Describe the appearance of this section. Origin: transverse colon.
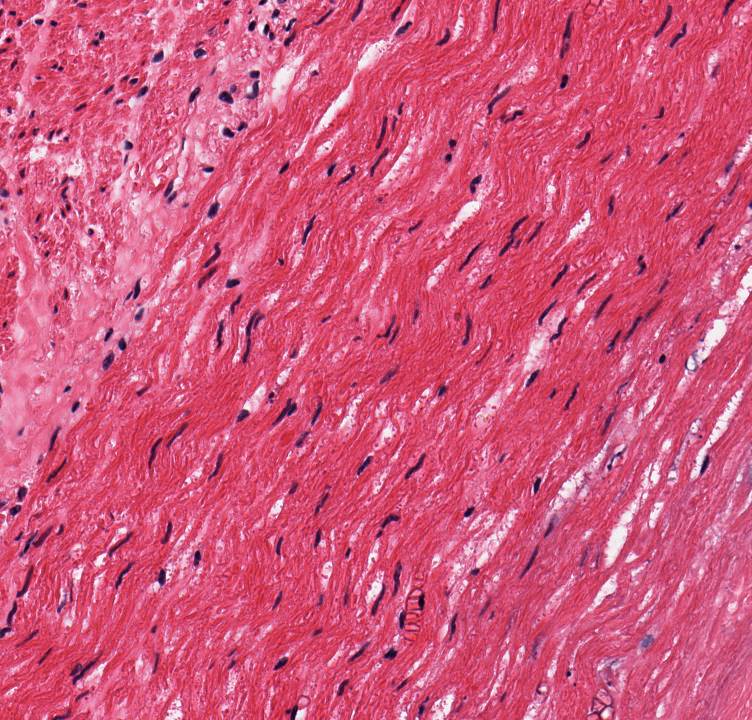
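Most of the field, I'd say, is densely packed, wavy, strongly eosinophilic fibres running in parallel. Their nuclei are dark, elongated and slender, aligned with the fibres. The upper left corner, though, is cut in another plane, with rounder nuclei and a granular, less streaky look. I find no epithelium, glands or fat cells.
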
